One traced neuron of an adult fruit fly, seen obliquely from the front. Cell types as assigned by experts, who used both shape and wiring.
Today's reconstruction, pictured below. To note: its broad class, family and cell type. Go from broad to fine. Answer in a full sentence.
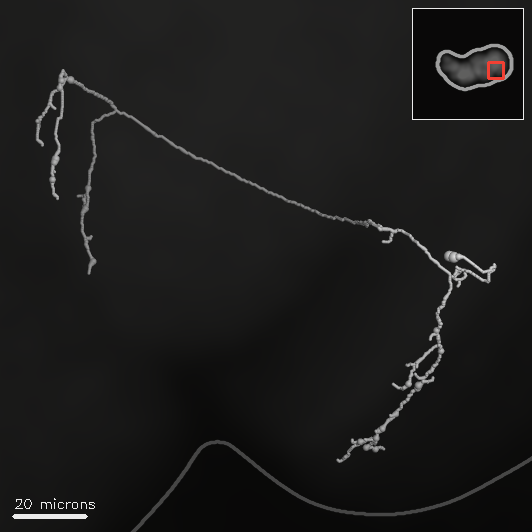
An optic-lobe intrinsic neuron of the TmY family, type TmY9a.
